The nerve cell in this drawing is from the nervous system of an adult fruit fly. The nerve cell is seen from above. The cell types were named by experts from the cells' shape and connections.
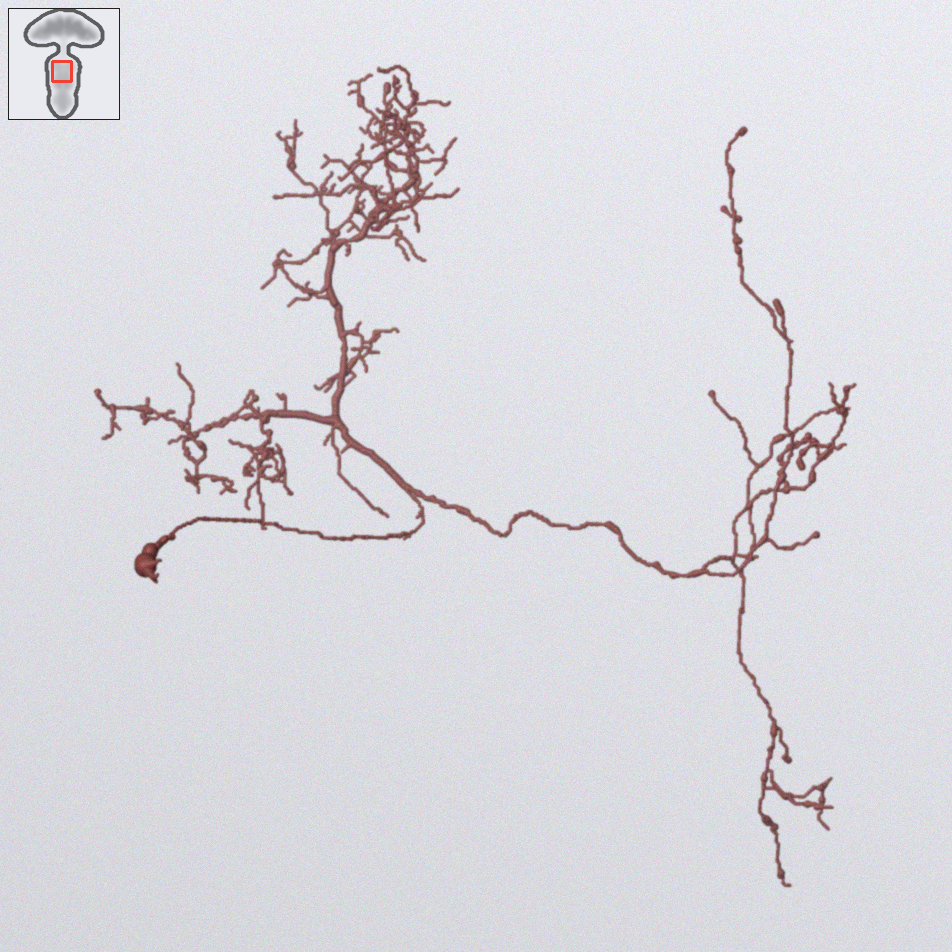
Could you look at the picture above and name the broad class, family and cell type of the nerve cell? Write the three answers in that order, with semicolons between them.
nerve-cord intrinsic neuron; hemilineage 23B; IN23B029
